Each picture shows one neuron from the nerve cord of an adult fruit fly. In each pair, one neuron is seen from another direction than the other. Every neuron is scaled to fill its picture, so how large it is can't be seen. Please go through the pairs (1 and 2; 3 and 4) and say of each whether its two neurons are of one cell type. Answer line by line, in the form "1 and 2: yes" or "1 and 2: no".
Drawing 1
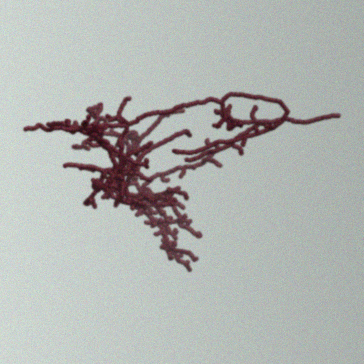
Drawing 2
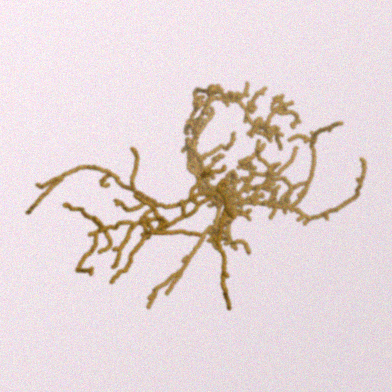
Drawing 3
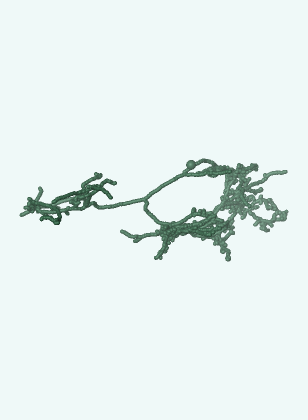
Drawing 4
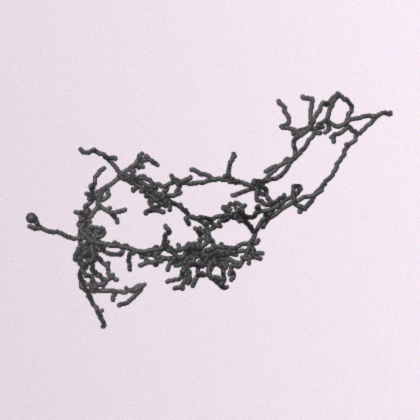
1 and 2: no
3 and 4: yes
